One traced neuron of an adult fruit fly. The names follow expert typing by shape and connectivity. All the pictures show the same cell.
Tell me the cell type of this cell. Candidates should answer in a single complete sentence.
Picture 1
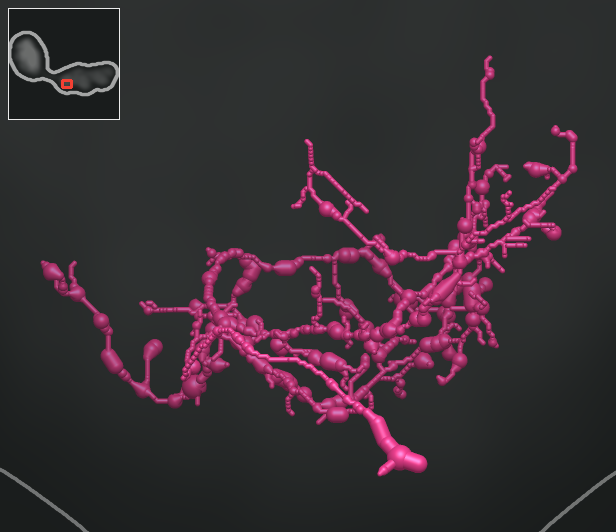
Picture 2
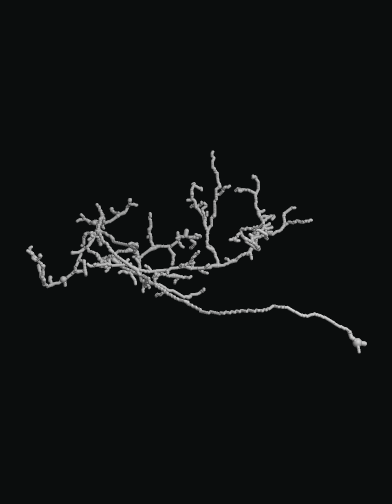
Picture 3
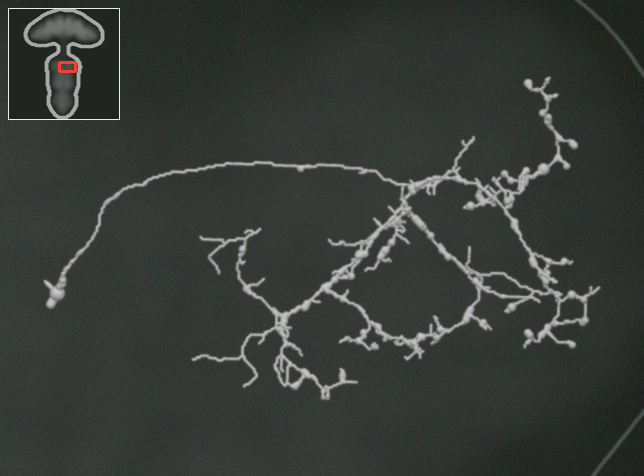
So far as cell type goes, this neuron is IN13B050.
